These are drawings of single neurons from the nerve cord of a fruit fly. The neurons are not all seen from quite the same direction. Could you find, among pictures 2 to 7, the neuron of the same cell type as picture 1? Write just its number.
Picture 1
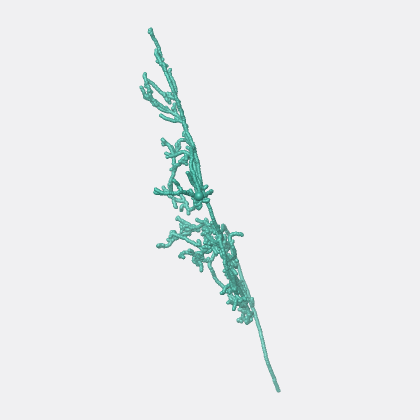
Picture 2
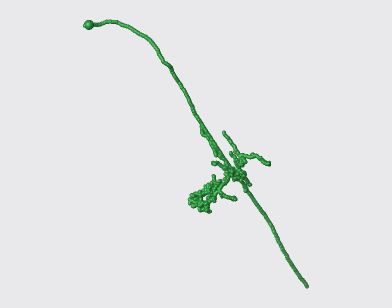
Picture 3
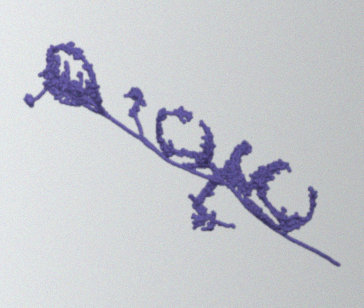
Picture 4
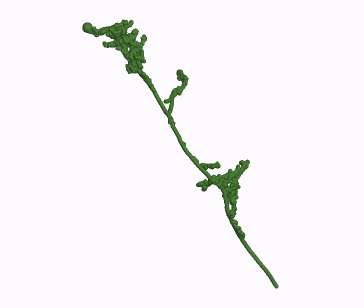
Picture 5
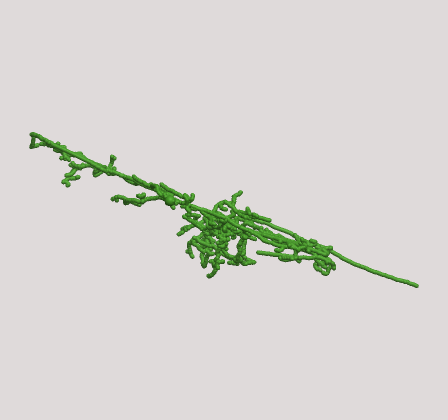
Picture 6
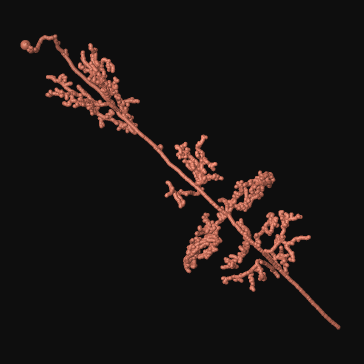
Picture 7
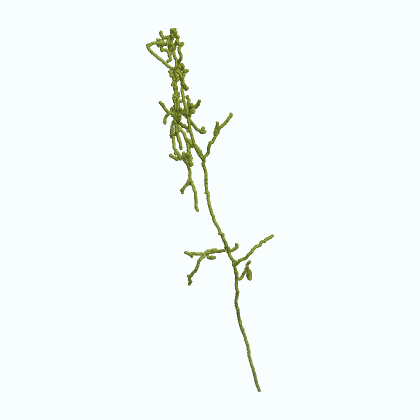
5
